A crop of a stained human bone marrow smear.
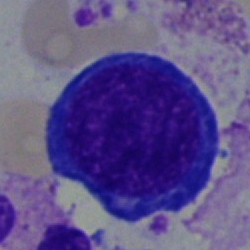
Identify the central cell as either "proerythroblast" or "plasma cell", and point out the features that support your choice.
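This is a proerythroblast. Taking the features in order: the outline is roughly round, and the cytoplasm forms only a narrow rim around the nucleus. That rim stains deep blue, and a small paler patch lies in the cytoplasm at the bottom edge of the cell.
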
